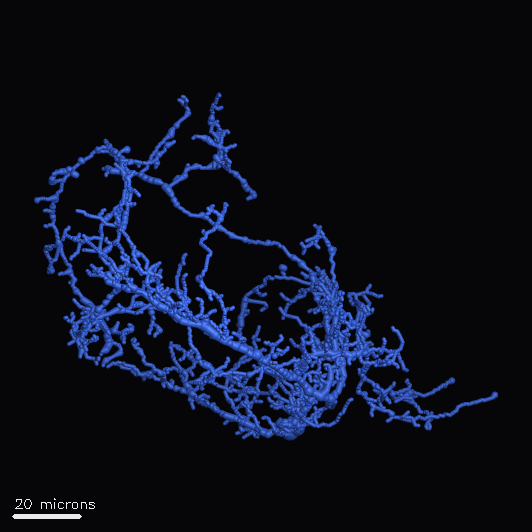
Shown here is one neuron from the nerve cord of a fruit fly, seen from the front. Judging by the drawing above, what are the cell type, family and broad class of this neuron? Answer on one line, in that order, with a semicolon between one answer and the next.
IN04B005; hemilineage 04B; nerve-cord intrinsic neuron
